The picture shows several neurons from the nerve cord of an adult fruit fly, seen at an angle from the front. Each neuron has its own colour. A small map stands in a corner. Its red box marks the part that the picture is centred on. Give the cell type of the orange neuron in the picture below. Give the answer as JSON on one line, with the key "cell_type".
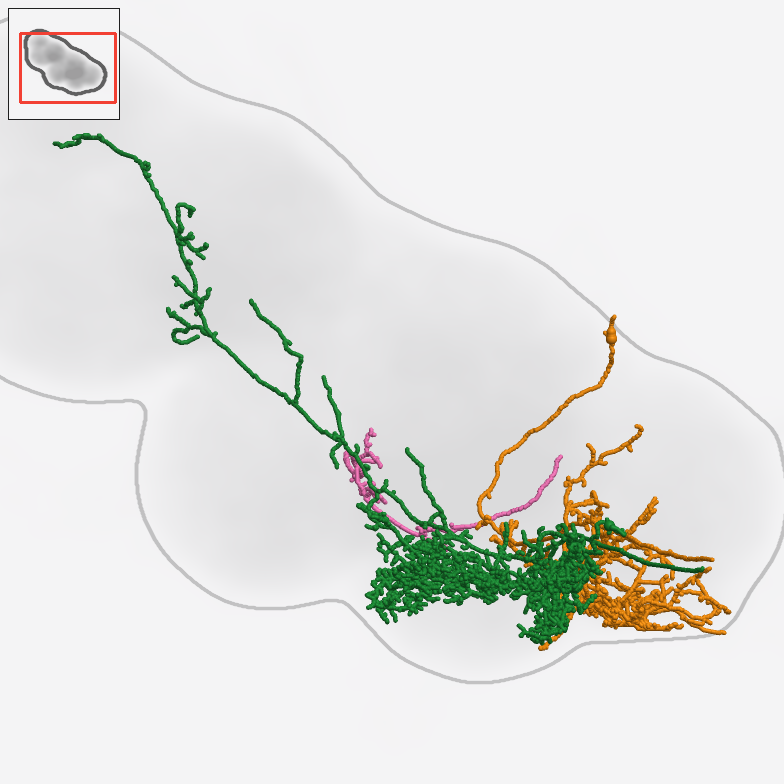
{"cell_type": "AN23B010"}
